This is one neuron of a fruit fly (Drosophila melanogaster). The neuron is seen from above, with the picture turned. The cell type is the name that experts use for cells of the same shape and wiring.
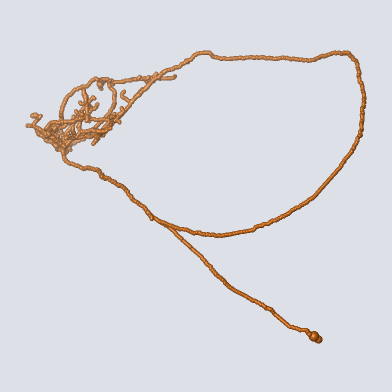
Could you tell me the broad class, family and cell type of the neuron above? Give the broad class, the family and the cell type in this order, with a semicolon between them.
central-brain intrinsic neuron; hemilineage SLPa&l1_lateral; WED037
